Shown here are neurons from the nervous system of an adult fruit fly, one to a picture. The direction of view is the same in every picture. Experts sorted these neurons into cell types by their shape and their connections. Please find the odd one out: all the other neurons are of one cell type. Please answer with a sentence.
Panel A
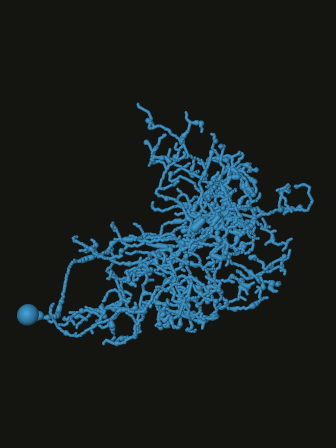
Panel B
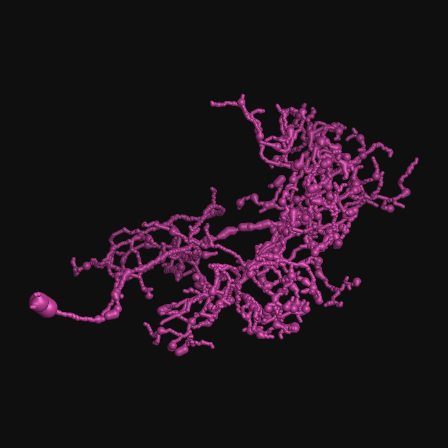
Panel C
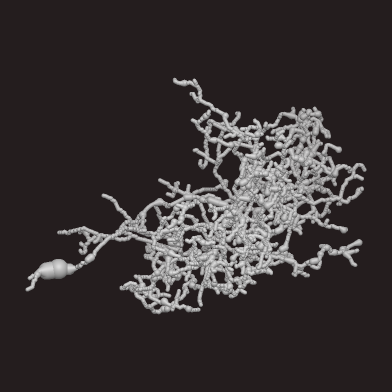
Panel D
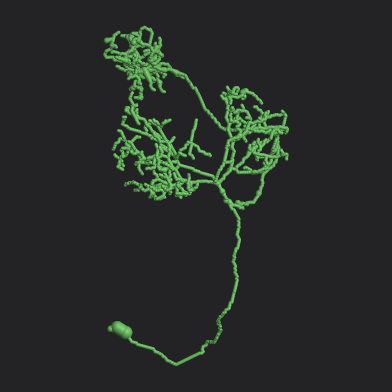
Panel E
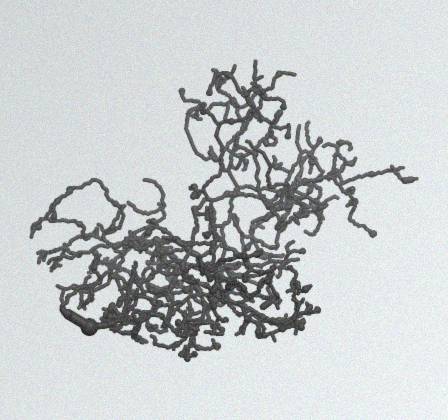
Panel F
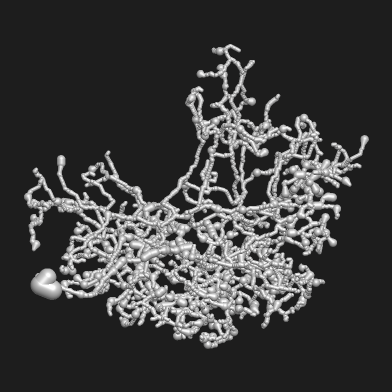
Panel D is the odd one out.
